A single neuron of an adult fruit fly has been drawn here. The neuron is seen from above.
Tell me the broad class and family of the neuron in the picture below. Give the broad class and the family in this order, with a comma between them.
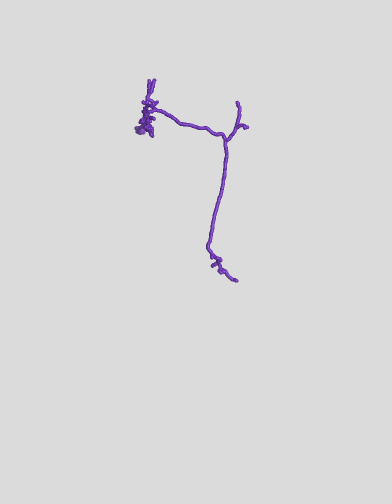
nerve-cord intrinsic neuron, hemilineage 06A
